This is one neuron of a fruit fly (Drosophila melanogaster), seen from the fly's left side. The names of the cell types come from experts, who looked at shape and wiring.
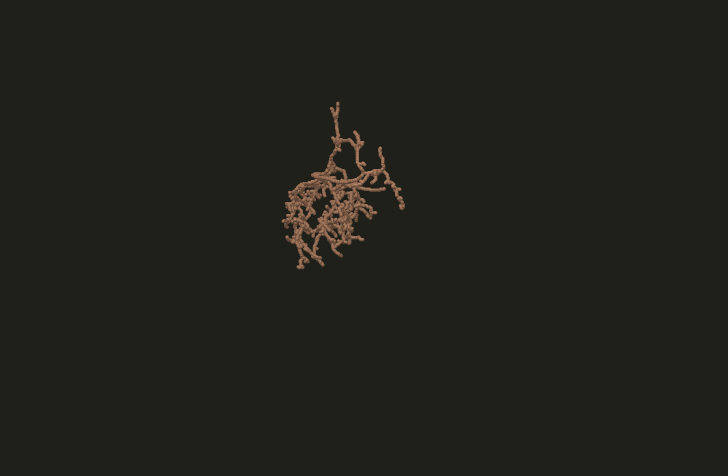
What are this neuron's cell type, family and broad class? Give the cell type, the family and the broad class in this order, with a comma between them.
AVLP312, hemilineage SLPav1_medial, central-brain intrinsic neuron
